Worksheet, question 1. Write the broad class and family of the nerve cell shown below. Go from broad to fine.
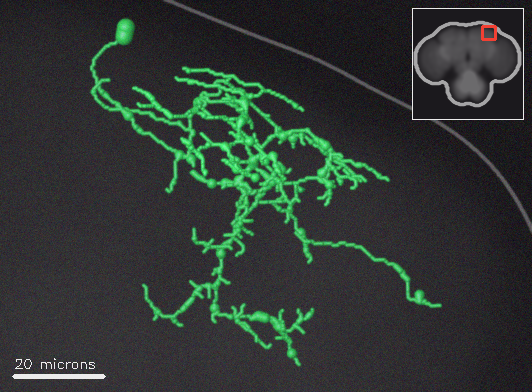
central-brain intrinsic neuron; hemilineage LHd2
